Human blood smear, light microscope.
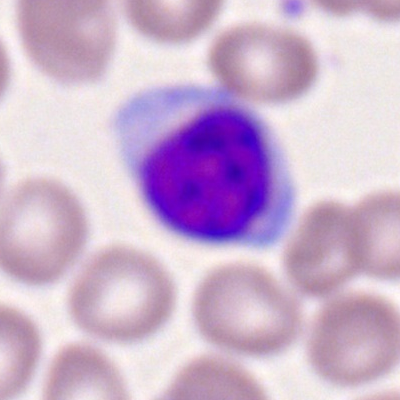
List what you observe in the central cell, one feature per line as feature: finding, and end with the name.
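Outline: irregular and angular, not smoothly round
Cytoplasm: pale blue, no granules visible
Chromatin: dense and dark purple, darker clumps scattered through it
Name: lymphocyte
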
